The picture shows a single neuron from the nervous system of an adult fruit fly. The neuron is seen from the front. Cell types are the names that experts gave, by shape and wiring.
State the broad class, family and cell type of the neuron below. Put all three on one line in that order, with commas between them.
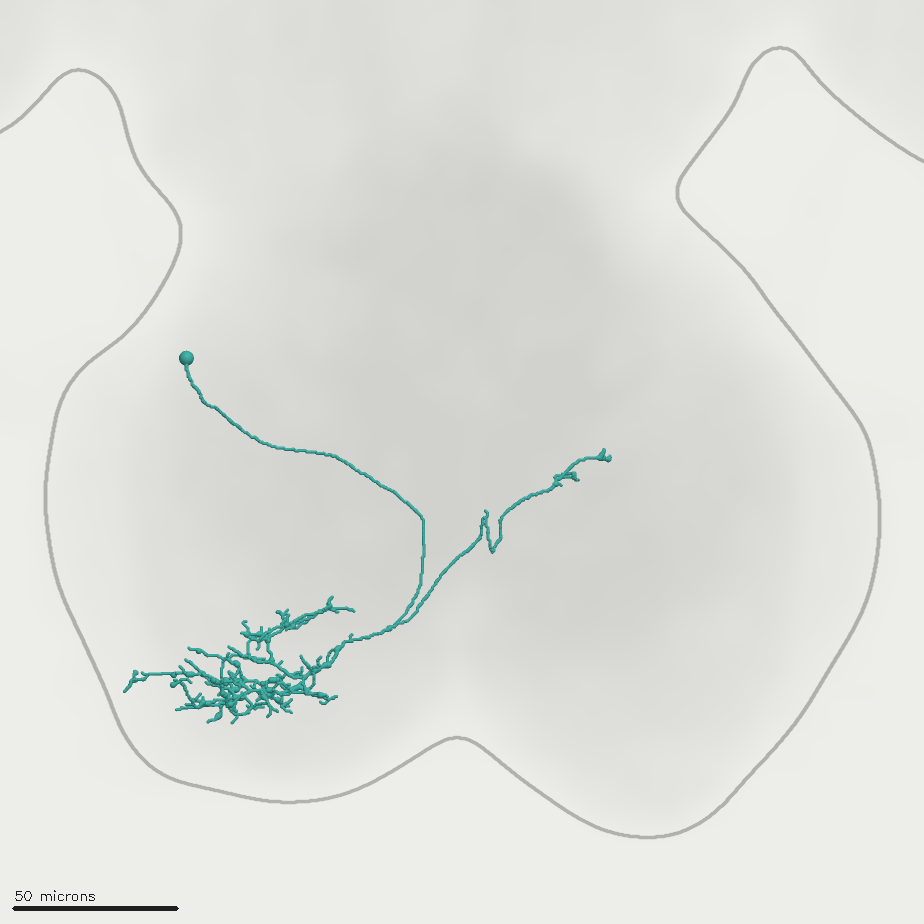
nerve-cord intrinsic neuron, hemilineage 23B, IN23B063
